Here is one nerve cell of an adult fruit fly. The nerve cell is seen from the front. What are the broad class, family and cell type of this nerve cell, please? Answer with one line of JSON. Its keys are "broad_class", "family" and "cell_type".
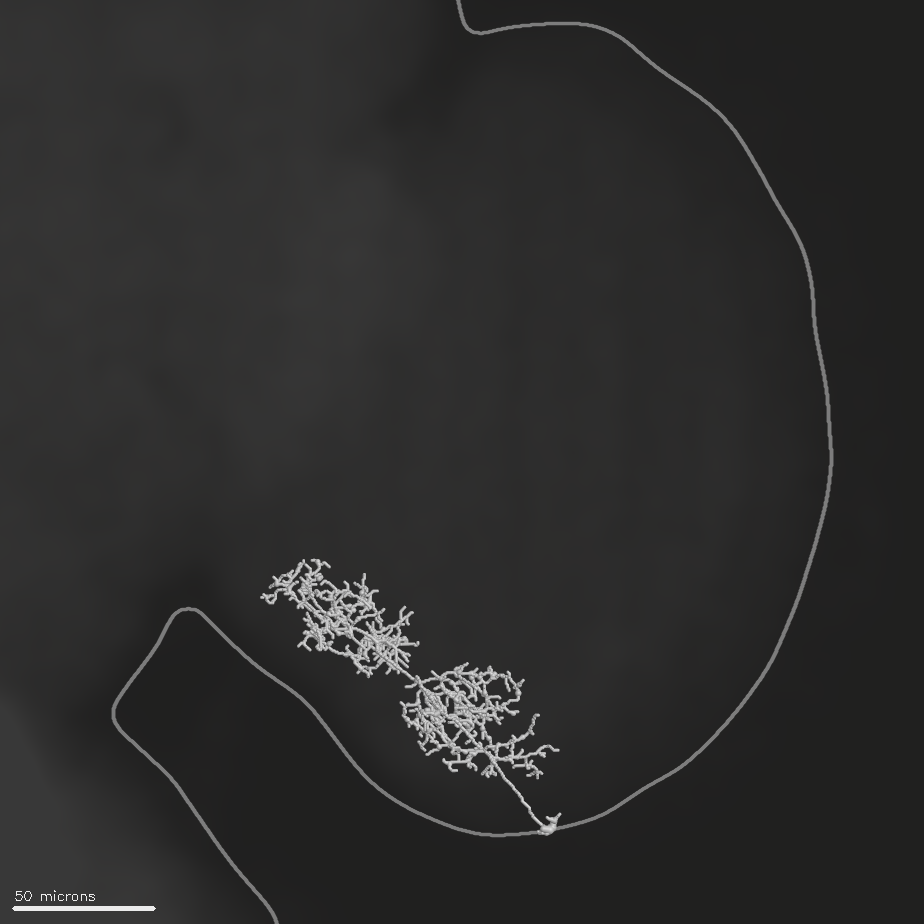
{"broad_class": "optic-lobe intrinsic neuron", "family": "TmY", "cell_type": "TmY15"}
